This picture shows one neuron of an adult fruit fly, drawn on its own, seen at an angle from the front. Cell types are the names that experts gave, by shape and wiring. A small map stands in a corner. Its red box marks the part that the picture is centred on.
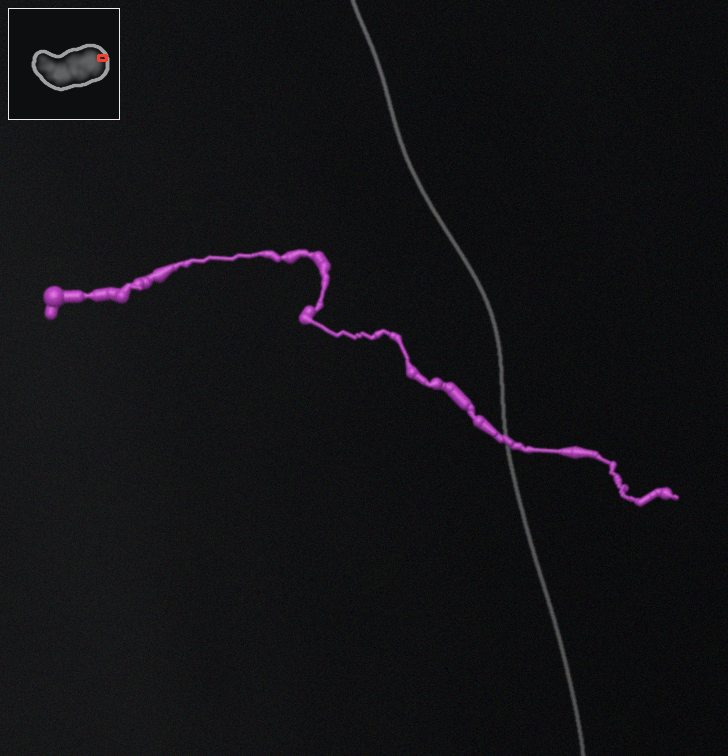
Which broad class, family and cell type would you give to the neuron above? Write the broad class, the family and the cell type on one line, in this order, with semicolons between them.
photoreceptor or other optic-lobe sensory neuron; class visual; R7y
